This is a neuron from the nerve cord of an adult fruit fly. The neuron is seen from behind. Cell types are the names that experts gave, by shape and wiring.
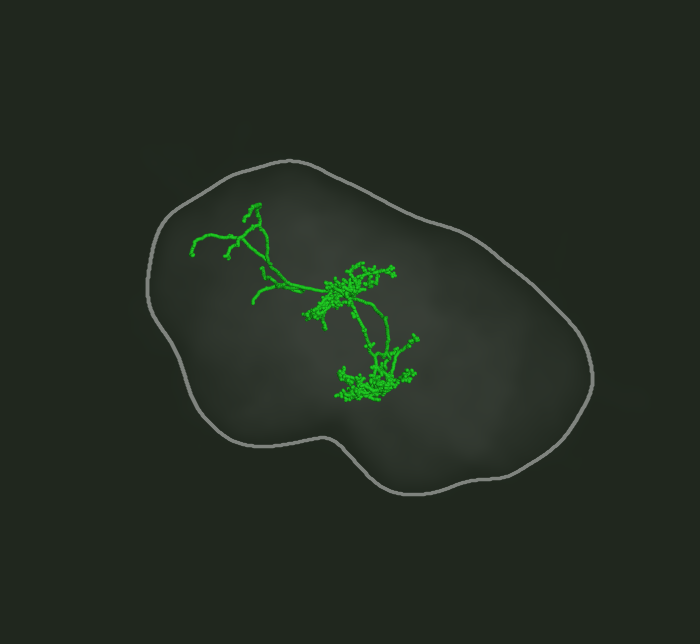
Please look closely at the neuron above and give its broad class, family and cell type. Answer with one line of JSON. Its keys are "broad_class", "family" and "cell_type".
{"broad_class": "nerve-cord intrinsic neuron", "family": "hemilineage 08B", "cell_type": "IN08B065"}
